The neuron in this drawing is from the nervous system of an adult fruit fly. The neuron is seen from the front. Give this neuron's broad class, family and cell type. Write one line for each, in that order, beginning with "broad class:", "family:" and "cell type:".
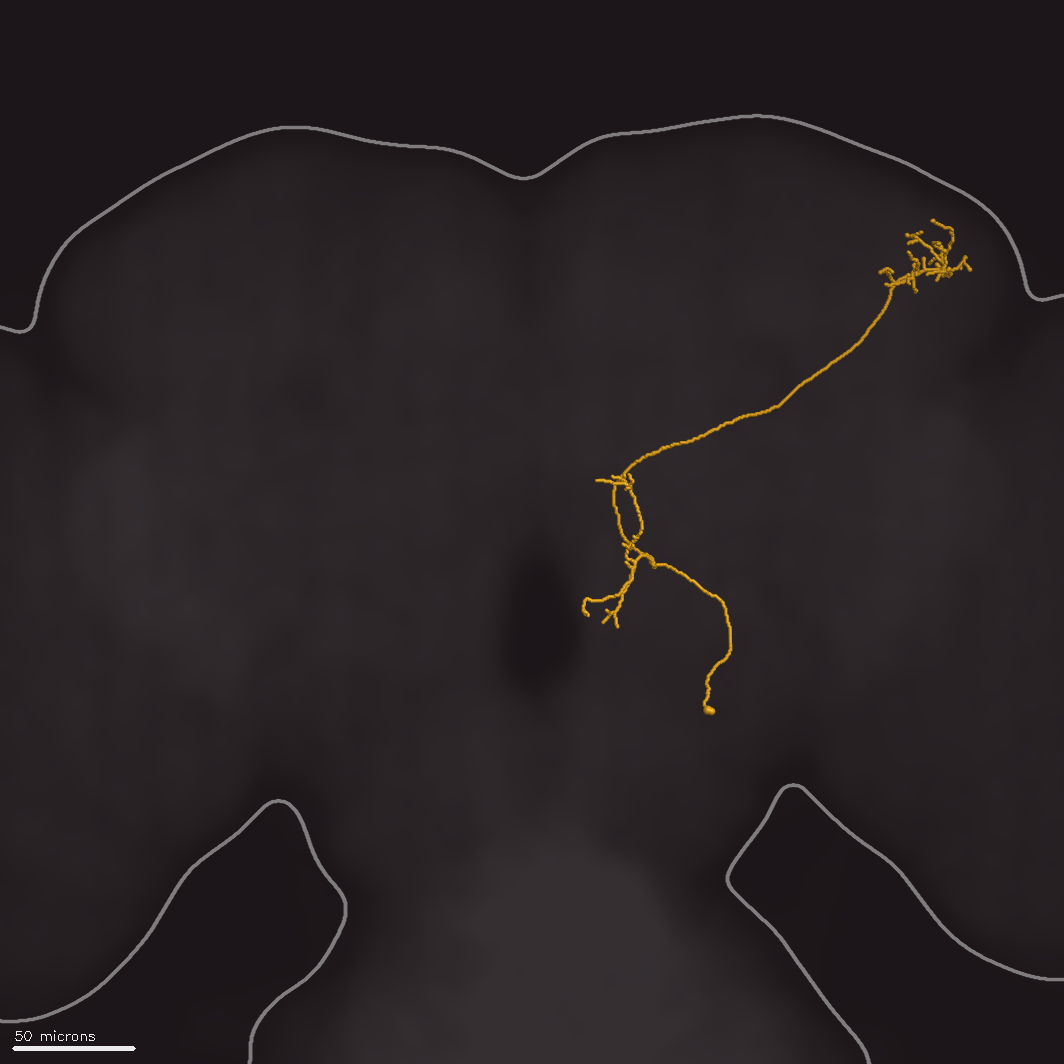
broad class: central-brain intrinsic neuron
family: hemilineage ALv1
cell type: DM3_vPN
